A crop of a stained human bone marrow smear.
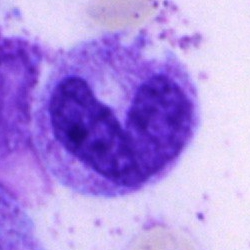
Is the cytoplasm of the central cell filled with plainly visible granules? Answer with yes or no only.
Yes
